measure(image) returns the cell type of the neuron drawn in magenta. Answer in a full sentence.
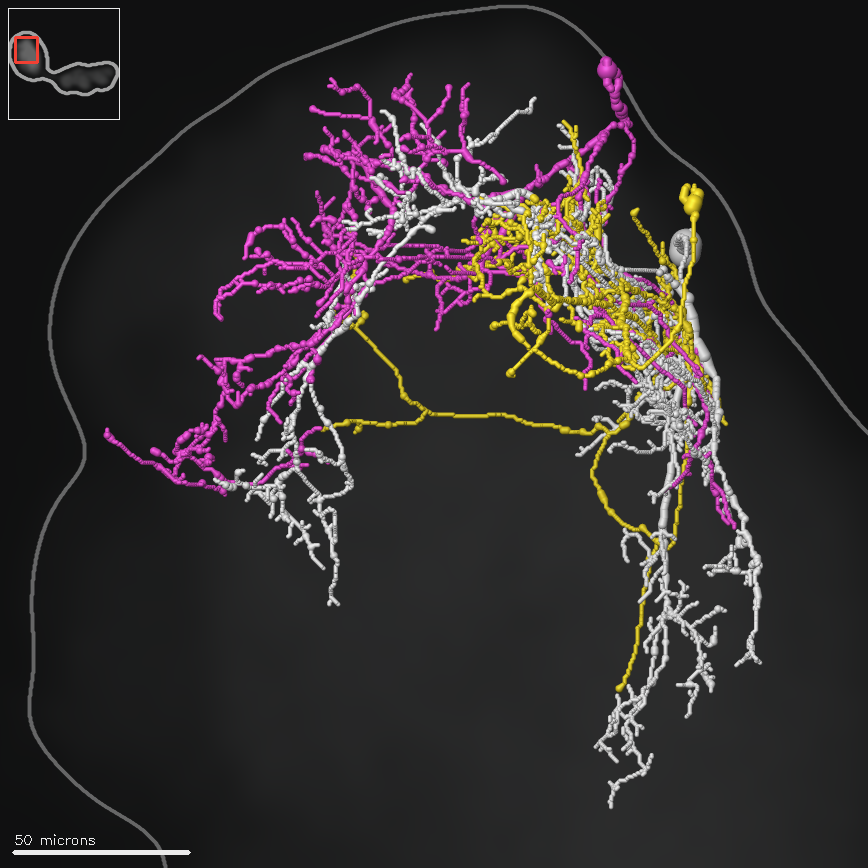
The cell type is SMP238.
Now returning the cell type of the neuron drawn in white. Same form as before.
The cell type is LHPV5l1.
